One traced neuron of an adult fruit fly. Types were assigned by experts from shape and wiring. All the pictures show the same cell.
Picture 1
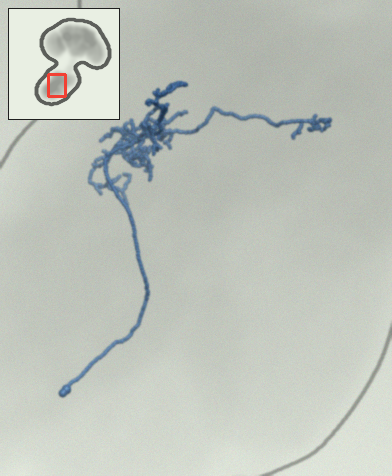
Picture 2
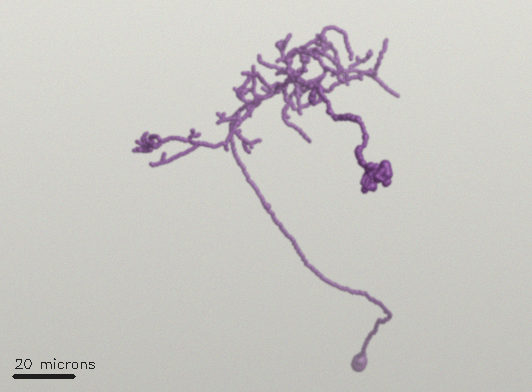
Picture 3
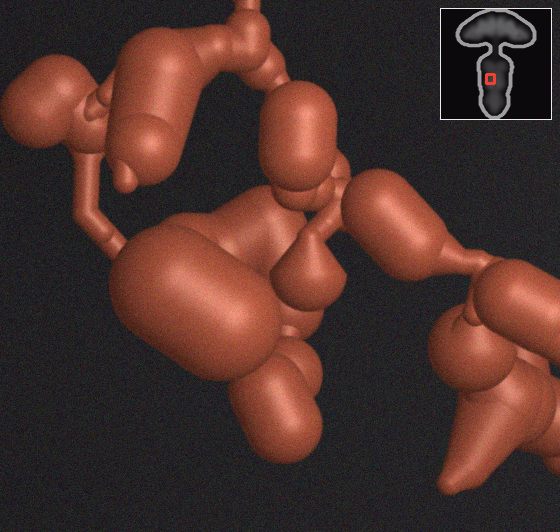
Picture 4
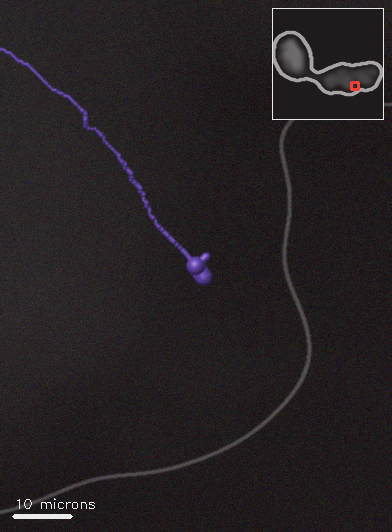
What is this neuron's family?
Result: hemilineage 06A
